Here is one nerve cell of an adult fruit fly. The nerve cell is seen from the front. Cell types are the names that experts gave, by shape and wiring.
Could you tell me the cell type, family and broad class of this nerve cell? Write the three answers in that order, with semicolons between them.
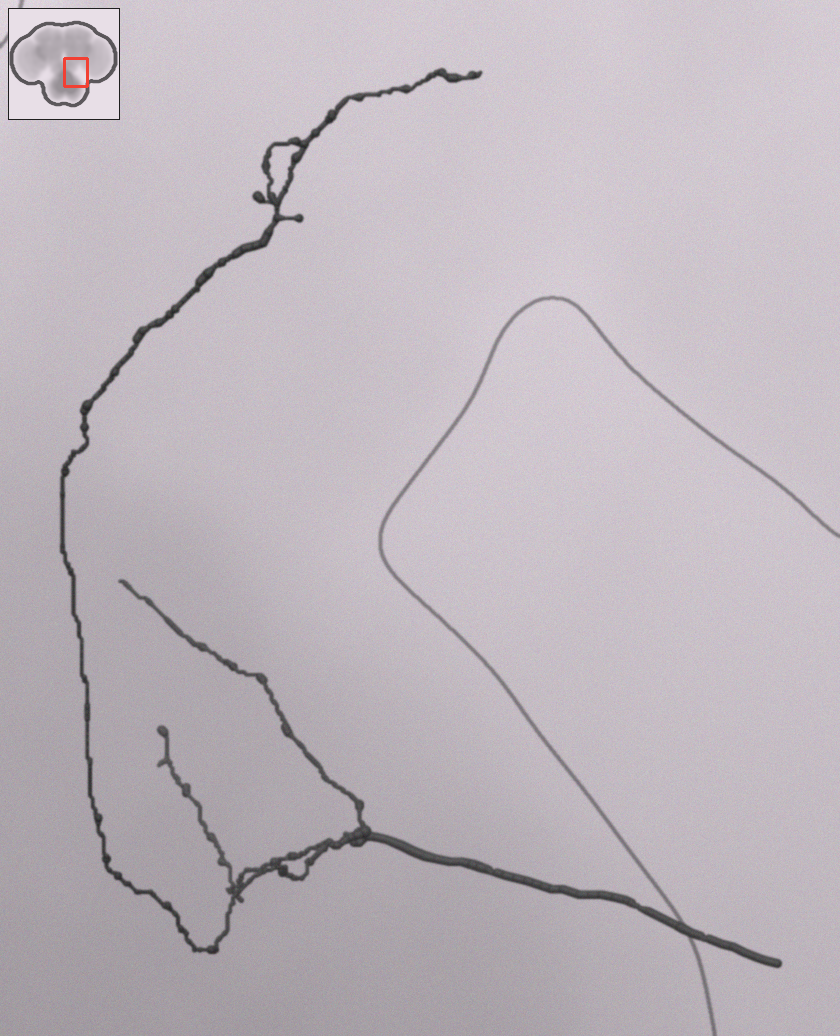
SApp10; class mechanosensory proprioceptive; sensory neuron ascending to the brain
